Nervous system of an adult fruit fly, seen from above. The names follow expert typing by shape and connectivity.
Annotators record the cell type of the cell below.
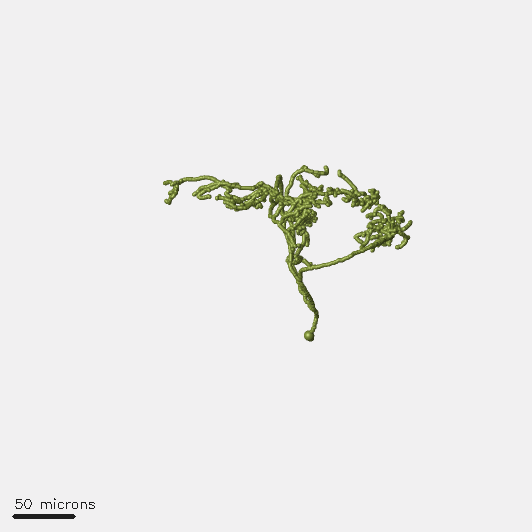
SMP720m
